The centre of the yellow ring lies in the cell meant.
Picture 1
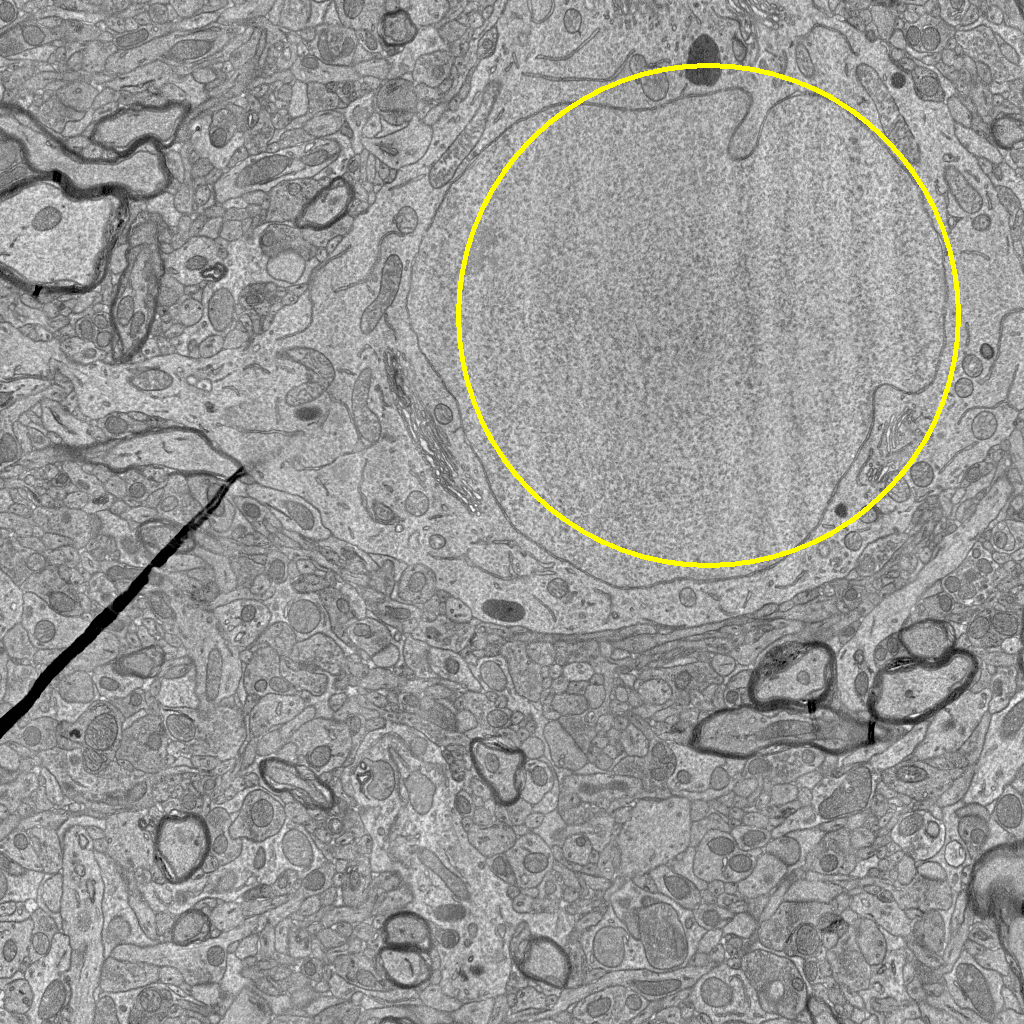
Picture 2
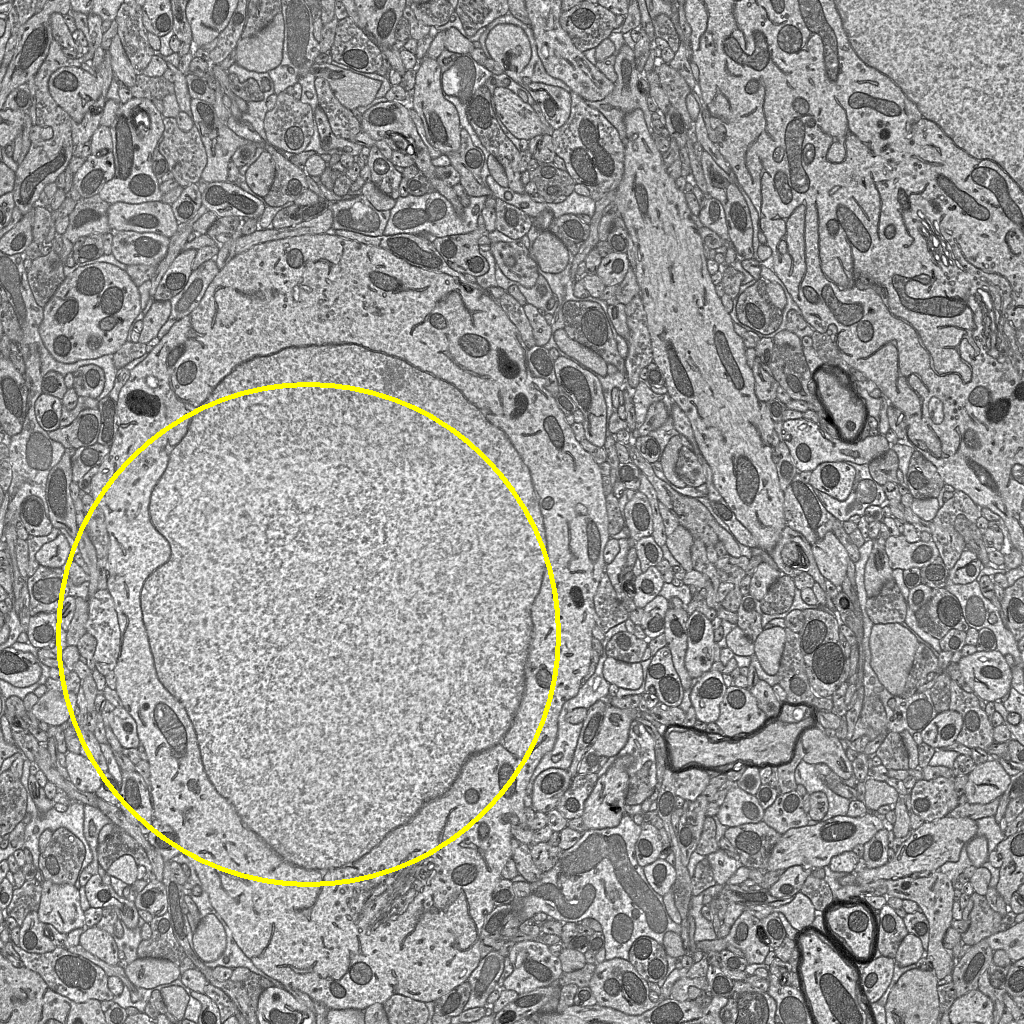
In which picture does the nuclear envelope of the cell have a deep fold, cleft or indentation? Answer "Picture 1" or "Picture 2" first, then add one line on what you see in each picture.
Picture 1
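In picture 1: The nuclear envelope has one deep, narrow infolding at the top of the nucleus.
In picture 2: The nuclear outline is gently wavy, with a shallow indentation on its left side.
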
